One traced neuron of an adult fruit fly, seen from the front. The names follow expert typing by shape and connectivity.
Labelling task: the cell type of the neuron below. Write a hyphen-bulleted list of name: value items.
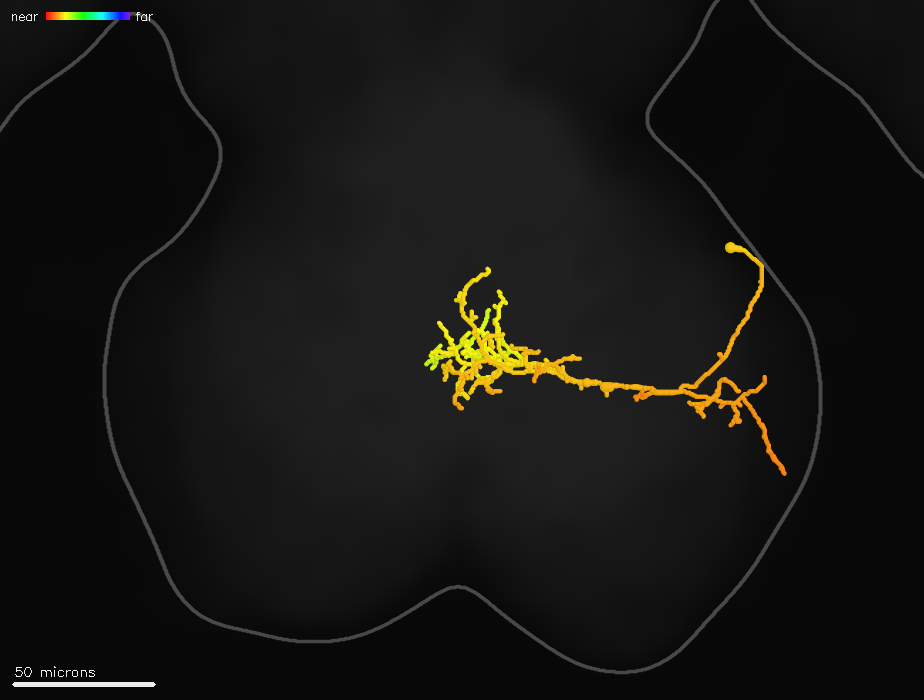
- cell type: IN19A126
